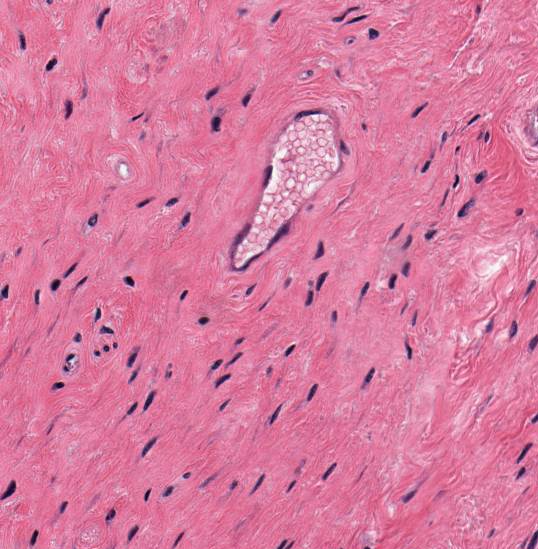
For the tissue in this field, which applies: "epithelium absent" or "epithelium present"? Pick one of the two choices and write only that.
Epithelium absent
